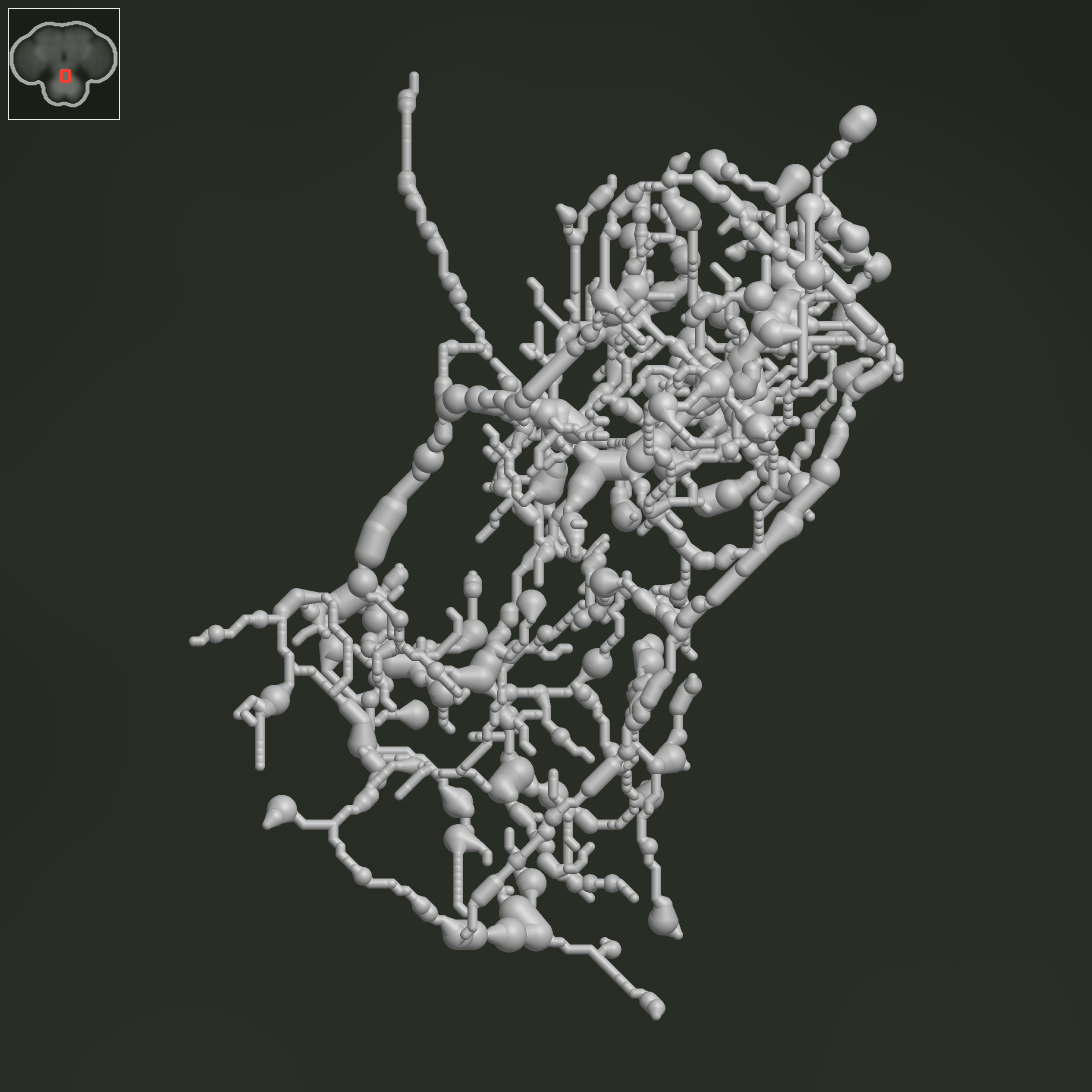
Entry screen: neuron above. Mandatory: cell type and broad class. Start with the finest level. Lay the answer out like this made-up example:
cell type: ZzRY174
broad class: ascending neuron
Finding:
cell type: INXXX343
broad class: nerve-cord intrinsic neuron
